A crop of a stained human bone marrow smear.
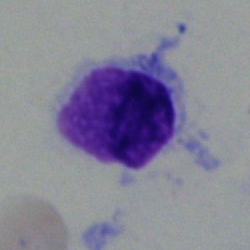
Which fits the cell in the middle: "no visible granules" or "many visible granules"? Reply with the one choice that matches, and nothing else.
No visible granules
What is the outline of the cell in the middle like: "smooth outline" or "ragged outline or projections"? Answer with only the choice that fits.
Ragged outline or projections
